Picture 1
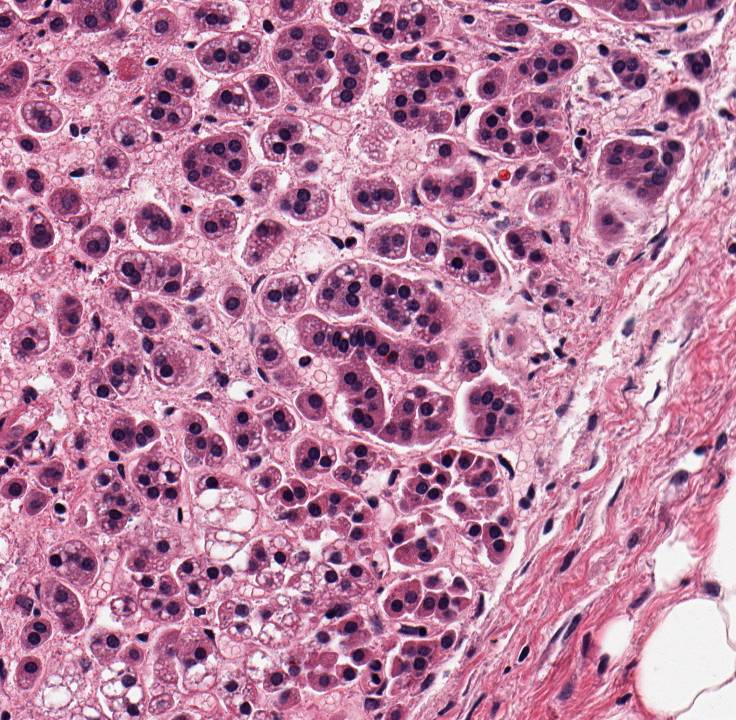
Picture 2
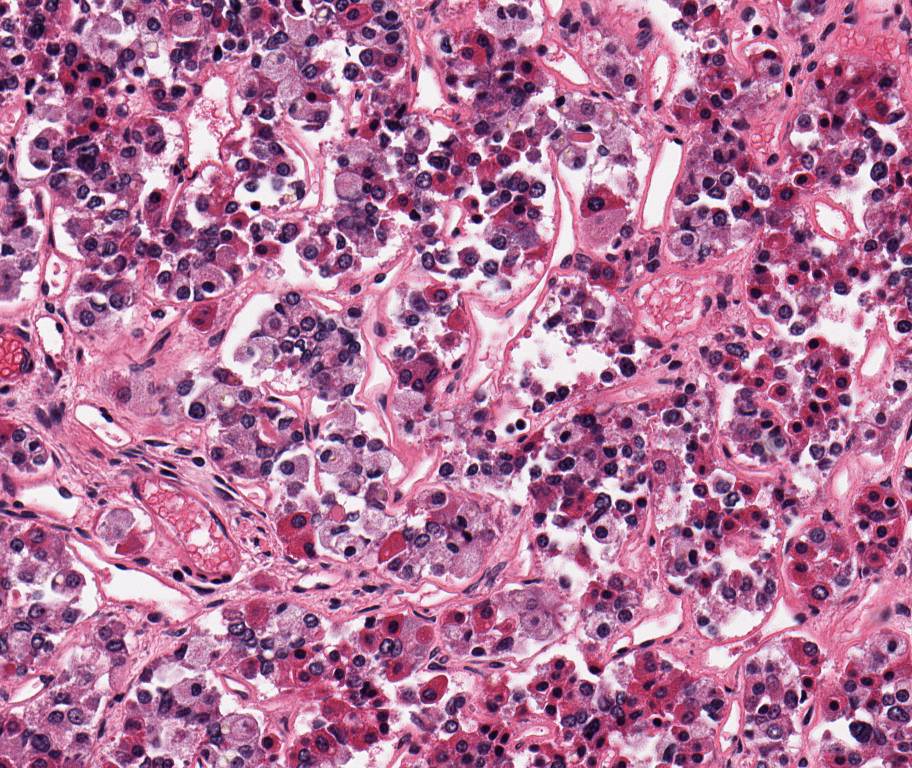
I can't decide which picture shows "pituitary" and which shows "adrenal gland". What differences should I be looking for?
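So, picture 1 is the adrenal gland, and picture 2 is the pituitary. In the first, I see large cells in closely packed nests filling the left and central parts of the field, and these nests form no glandular lumens. Cells whose cytoplasm is filled by many small clear vacuoles turn up most often toward the lower left. Down the right side runs a diagonal band of wavy pink collagen with slender spindle-shaped nuclei. The second is different: across the whole field the cells sit in small nests and cords separated by thin pink septa, and thin-walled small vessels holding red blood cells lie within those septa, at the left edge and upper right for instance. Scattered among the others are cells with bright red, densely eosinophilic cytoplasm, and the nuclei are mostly round, dark and fairly uniform in size.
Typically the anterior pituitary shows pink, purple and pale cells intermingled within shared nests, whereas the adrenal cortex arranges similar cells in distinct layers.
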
